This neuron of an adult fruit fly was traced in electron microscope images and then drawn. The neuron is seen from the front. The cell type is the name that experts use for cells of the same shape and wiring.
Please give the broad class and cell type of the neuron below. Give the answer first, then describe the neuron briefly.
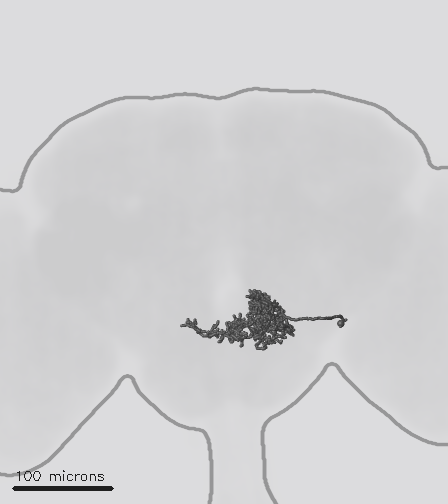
It is a central-brain intrinsic neuron. It is of cell type GNG064. By the scale bar it is about 170 microns wide in this view. In this view it is more than twice as wide as it is tall.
